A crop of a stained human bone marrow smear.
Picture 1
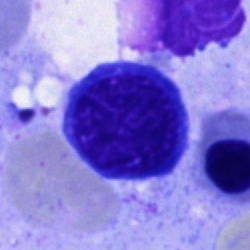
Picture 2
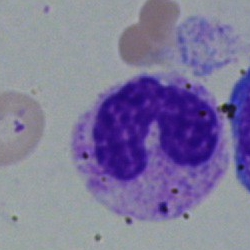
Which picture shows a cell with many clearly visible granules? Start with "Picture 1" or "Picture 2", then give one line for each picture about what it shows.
Picture 2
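Picture 1: No granules are visible in the cytoplasm.
Picture 2: The cytoplasm holds fine pinkish-purple granules.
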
